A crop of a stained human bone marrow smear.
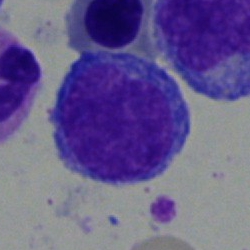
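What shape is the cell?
Round in outline, with a slightly rough, uneven edge rather than a perfectly smooth one.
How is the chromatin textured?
Finely, and evenly spread, without dense dark clumps.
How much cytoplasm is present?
Only a narrow deep-blue rim around the nucleus.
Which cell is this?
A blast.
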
